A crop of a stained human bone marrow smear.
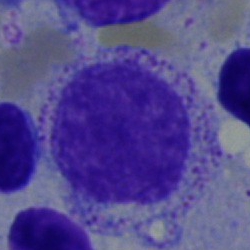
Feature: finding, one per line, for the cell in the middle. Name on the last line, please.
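Chromatin: deep purple, fairly evenly fine, no coarse clumps
Cytoplasm: narrow pale blue-grey rim around the nucleus
Granules: small, purple-red, scattered through the rim all around the nucleus
Vacuole: one, small, clear and round, at the bottom edge of the cell
Name: myelocyte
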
